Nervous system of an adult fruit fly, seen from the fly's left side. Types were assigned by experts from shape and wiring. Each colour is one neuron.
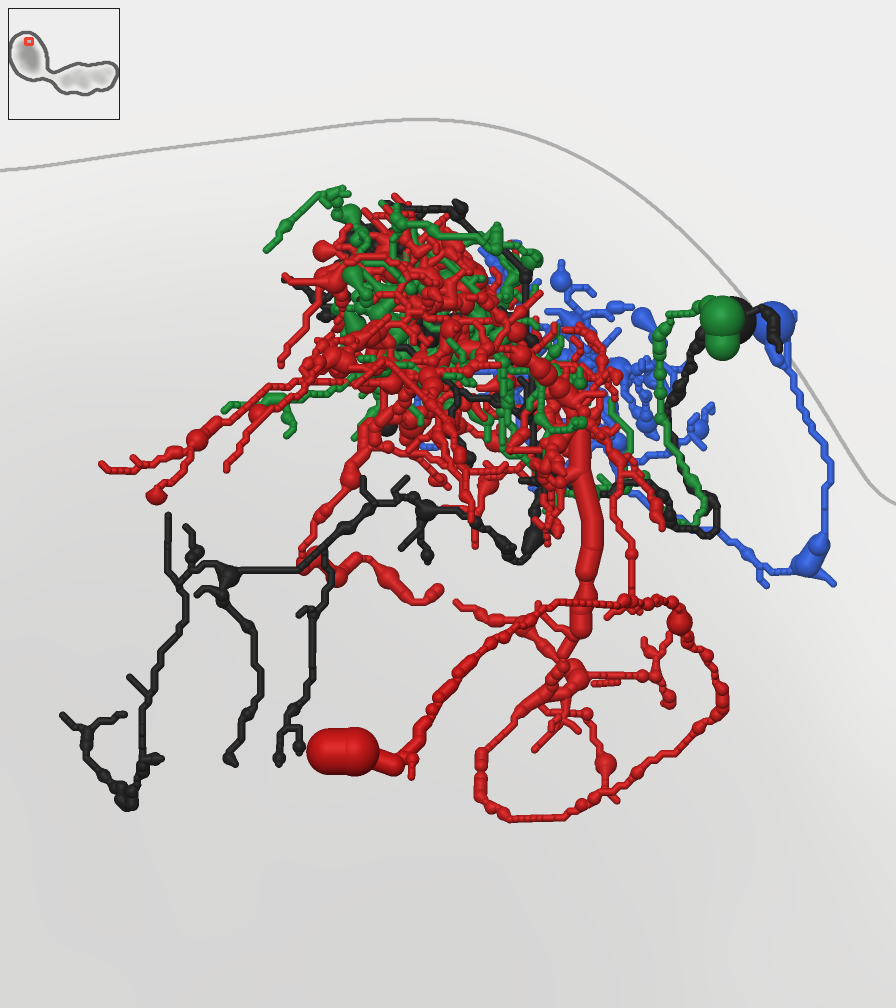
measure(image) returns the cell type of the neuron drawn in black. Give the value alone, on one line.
SLP302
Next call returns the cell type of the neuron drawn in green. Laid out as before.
SLP300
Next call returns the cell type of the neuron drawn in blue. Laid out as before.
CB4129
